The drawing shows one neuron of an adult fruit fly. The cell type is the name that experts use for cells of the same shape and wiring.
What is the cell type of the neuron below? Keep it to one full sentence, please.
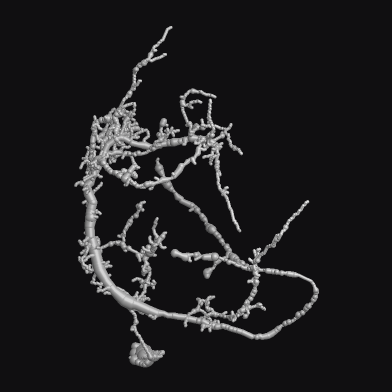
Regarding its cell type, the neuron is dMS2.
